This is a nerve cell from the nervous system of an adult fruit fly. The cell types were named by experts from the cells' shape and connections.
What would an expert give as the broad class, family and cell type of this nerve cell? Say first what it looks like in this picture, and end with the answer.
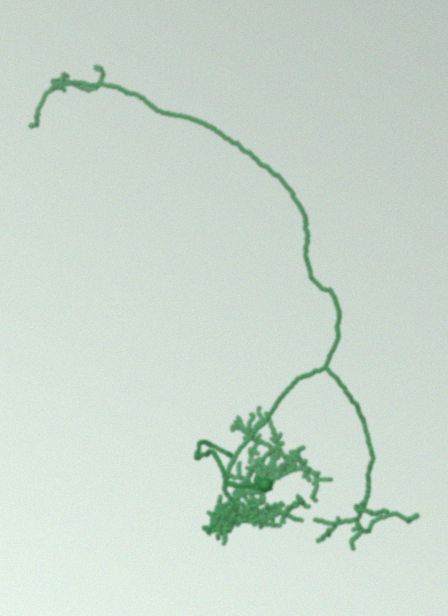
The cell body is at the bottom of the picture. Dozens of branch ends can be seen. Its broad class is central-brain intrinsic neuron. The family is hemilineage ALl1_ventral. Its cell type is CB3646.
